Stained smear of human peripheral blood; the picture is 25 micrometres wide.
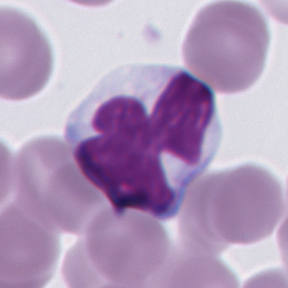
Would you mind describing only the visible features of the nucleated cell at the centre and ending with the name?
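Chromatin in the nucleus is finely streaked rather than coarsely clumped. No nucleolus is visible in the nucleus. The cytoplasm is a pale greyish blue and shows no visible granules. This cell is a large granular lymphocyte.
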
